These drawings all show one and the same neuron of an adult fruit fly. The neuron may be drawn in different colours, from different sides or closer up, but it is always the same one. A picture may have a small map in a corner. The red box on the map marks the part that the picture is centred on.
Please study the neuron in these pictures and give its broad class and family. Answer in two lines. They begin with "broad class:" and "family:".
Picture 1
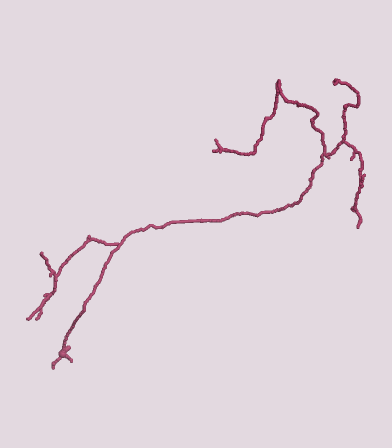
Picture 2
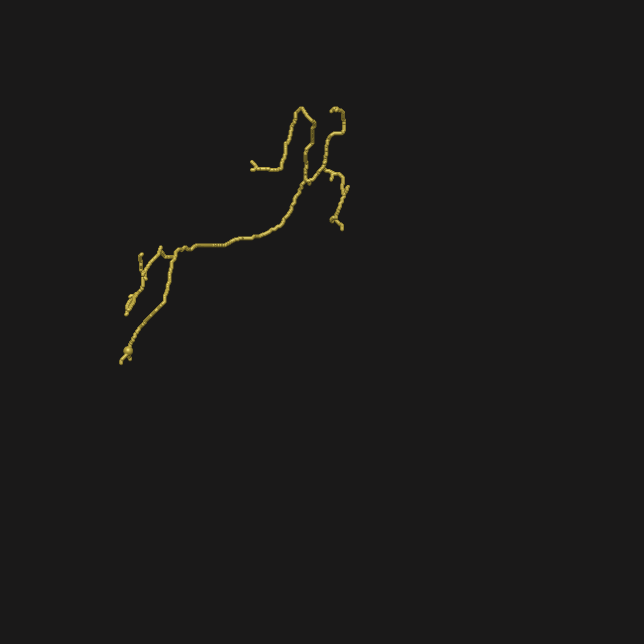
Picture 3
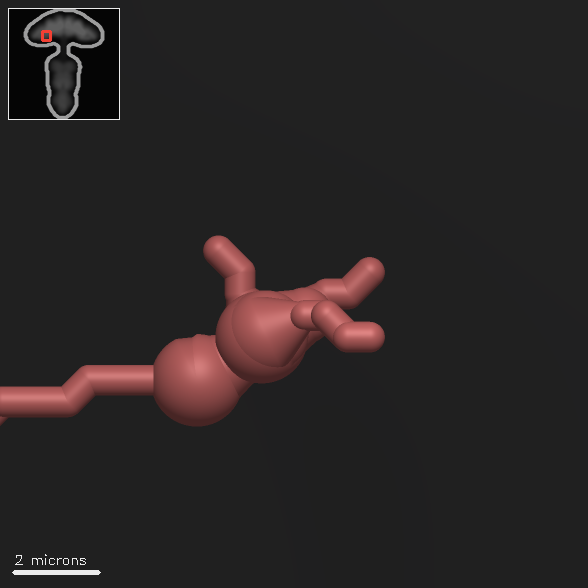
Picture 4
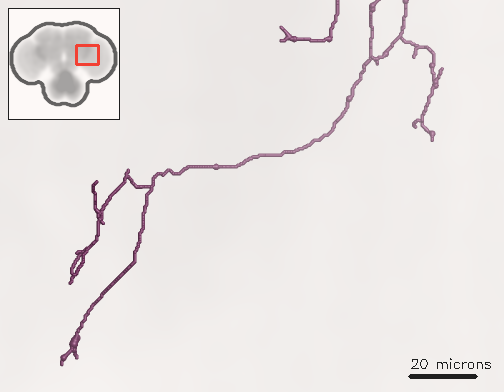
broad class: visual centrifugal neuron
family: LPT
